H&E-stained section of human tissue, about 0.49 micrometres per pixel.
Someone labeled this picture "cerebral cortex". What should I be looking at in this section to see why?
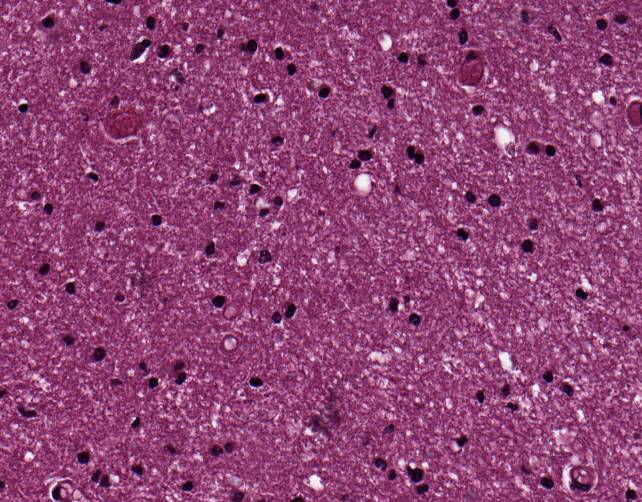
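This section is cerebral cortex. Most of it is fine, granular pink neuropil, and nuclei are sparse; small, round, dark ones are scattered fairly evenly.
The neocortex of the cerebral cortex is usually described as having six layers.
Here, though, the whole field is one uniform sheet with no organised units.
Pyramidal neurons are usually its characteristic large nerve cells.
Near the top lie a few larger cells with pink-purple cytoplasm, one upper left, one upper centre-right.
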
